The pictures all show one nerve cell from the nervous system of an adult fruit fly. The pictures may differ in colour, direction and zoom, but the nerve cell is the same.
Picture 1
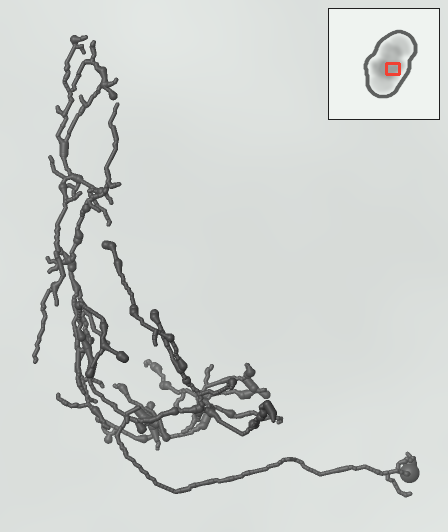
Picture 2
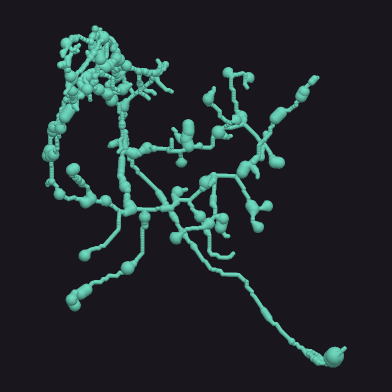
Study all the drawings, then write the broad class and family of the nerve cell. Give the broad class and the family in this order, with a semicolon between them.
central-brain intrinsic neuron; hemilineage ALv2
